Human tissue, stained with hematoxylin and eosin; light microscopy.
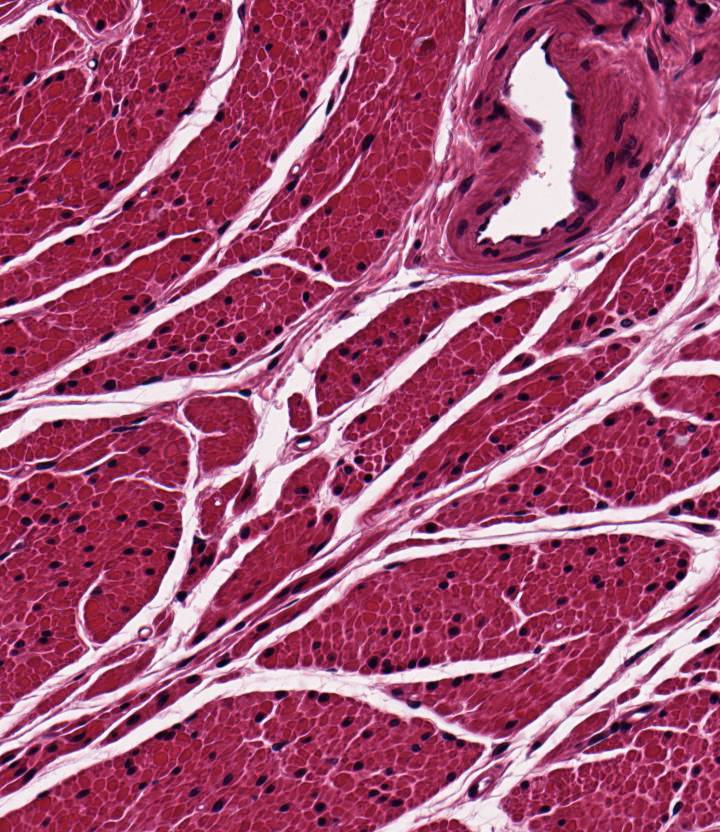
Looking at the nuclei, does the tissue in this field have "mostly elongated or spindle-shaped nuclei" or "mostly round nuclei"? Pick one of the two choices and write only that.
Mostly round nuclei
